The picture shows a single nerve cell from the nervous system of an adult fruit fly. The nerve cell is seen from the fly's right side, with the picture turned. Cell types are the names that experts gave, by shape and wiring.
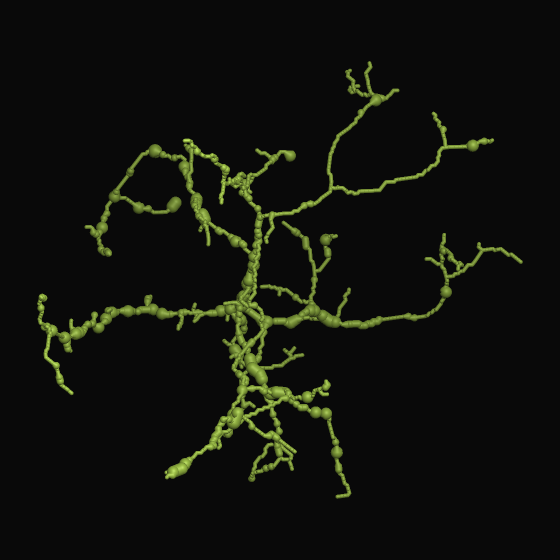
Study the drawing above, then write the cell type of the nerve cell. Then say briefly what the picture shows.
The cell type is IN20A.22A018. This is a nerve-cord intrinsic neuron. No cell body is drawn. The picture shows dozens of branch ends.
